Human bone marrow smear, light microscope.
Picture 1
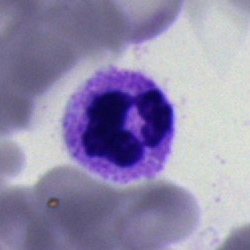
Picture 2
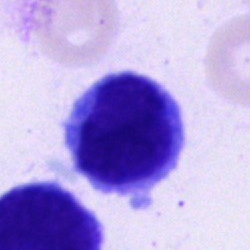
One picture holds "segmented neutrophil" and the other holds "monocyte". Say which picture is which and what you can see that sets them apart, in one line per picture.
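Picture 1: segmented neutrophil. Fine purple granules fill the cytoplasm evenly.
Picture 2: monocyte. No granules are visible in the cytoplasm.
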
